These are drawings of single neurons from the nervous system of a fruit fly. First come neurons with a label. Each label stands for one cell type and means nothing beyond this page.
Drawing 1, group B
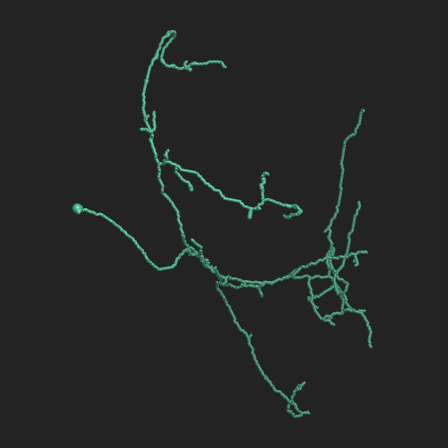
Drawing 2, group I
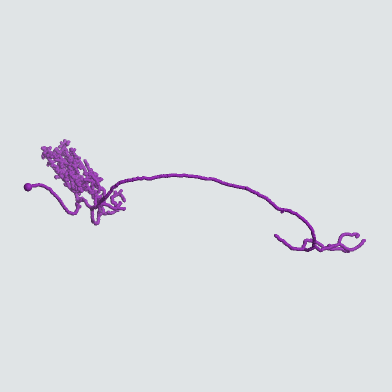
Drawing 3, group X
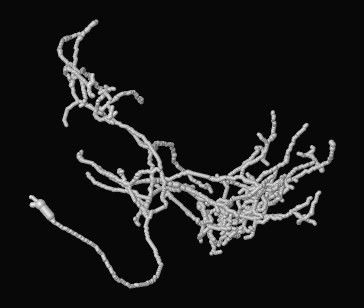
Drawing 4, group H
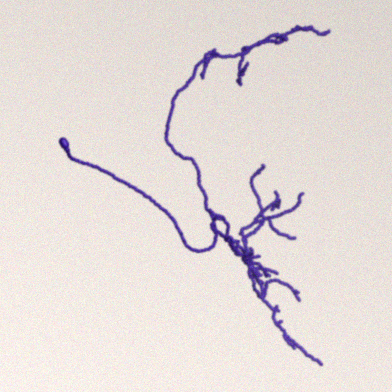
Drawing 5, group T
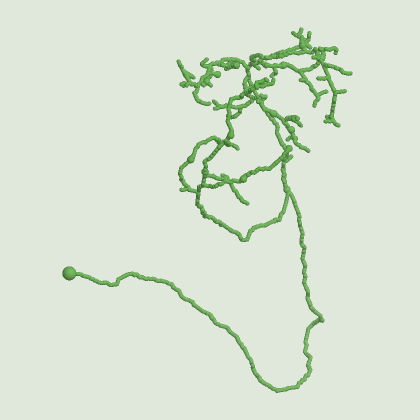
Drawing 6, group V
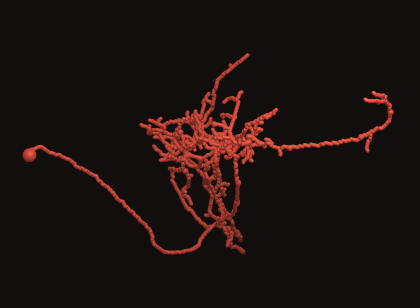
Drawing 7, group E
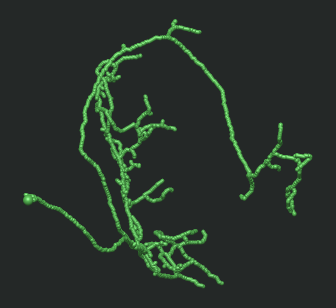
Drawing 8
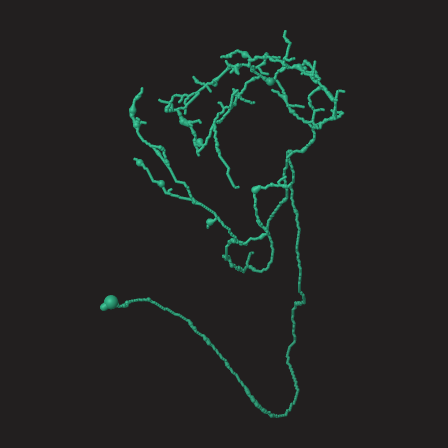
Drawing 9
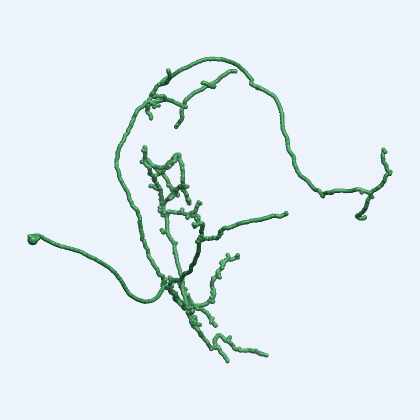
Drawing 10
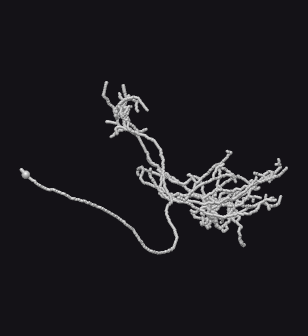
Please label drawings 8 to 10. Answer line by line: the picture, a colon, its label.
8: group T
9: group H
10: group X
